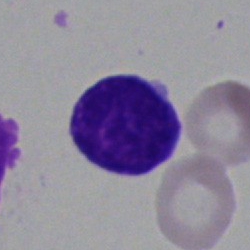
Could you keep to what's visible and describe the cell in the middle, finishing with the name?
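Cytoplasm is scant, no more than a very thin rim around the nucleus. No distinct nucleolus can be made out, and the cell shows no granules. A small pale bleb protrudes from its upper right edge. The cell is a blast.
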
